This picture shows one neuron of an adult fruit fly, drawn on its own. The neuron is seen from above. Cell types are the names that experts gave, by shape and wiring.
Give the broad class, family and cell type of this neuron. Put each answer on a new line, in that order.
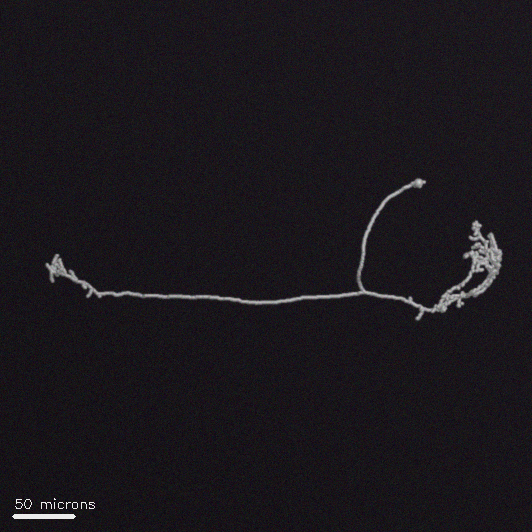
central-brain intrinsic neuron
hemilineage VLPa2
CB1562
